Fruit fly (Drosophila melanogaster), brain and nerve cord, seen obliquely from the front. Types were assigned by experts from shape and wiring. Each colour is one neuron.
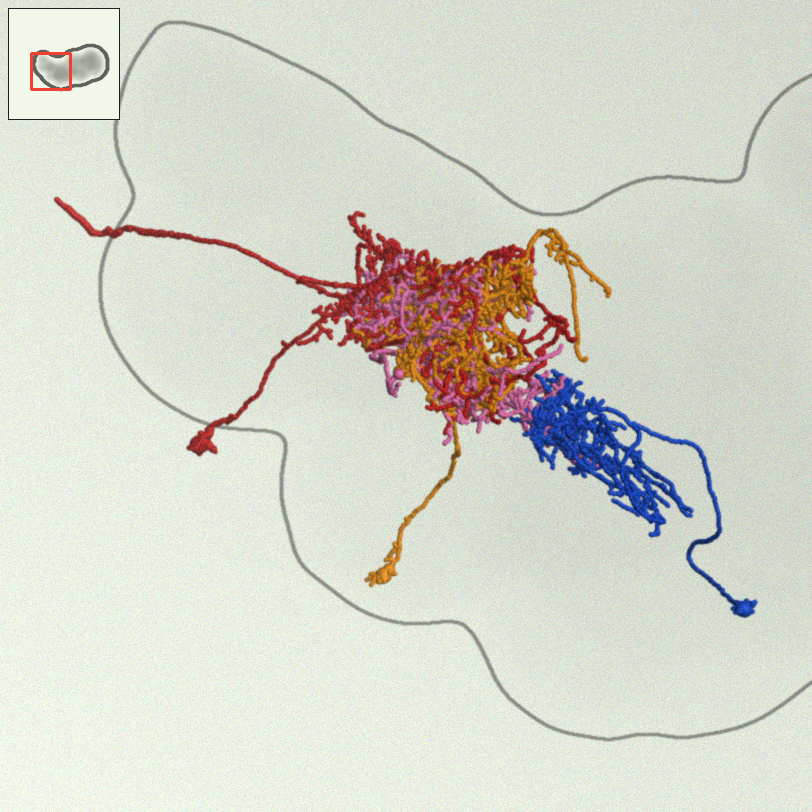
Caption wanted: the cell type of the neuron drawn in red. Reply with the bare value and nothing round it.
MNhm03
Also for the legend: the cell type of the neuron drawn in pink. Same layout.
IN11B012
